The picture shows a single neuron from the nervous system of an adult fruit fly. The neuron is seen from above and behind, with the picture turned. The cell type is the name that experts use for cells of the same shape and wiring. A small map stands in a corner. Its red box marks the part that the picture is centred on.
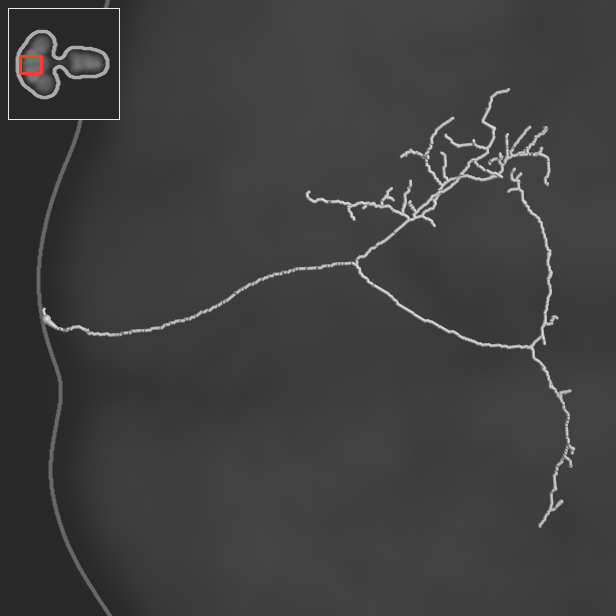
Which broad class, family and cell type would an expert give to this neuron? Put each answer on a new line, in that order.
central-brain intrinsic neuron
hemilineage SMPad2
CB3998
